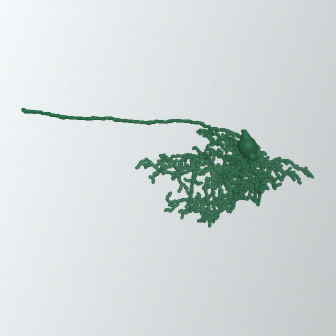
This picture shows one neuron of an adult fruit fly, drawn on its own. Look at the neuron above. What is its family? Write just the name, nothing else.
MNad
